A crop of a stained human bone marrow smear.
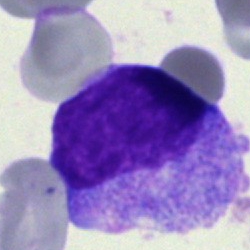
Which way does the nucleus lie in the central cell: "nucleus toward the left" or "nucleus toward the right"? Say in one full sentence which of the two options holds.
The cell has its nucleus positioned toward the left.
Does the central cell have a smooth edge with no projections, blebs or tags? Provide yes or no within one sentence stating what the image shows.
No, the edge of the cell is rough rather than smooth and even.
